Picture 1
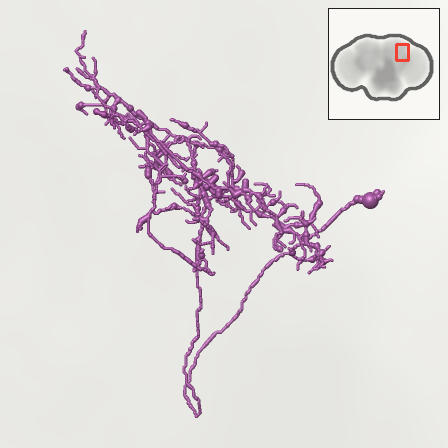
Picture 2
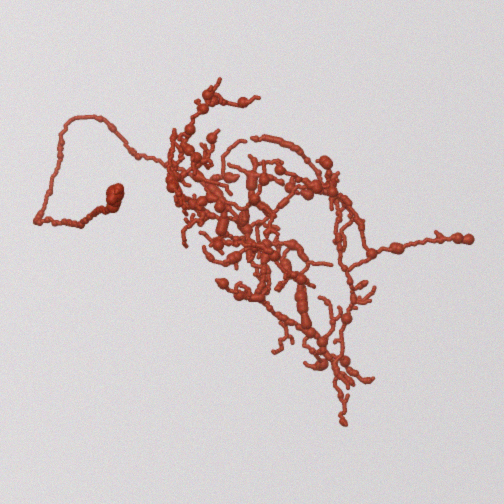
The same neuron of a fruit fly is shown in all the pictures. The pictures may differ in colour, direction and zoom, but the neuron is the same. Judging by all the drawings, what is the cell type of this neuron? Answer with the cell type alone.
LHPV2a1_c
